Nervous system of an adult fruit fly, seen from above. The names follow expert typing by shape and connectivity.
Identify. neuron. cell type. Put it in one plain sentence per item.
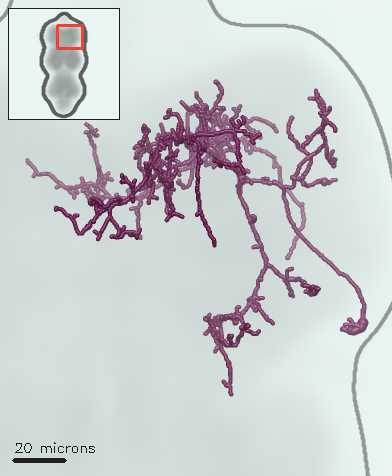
The cell type is IN20A.22A013.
